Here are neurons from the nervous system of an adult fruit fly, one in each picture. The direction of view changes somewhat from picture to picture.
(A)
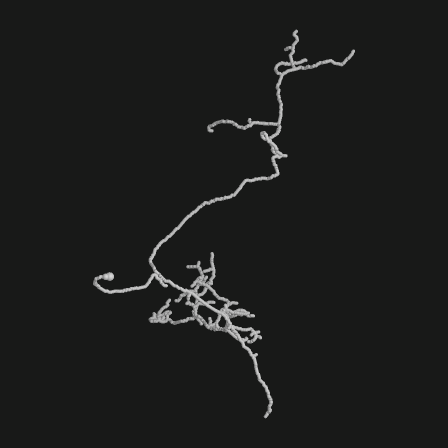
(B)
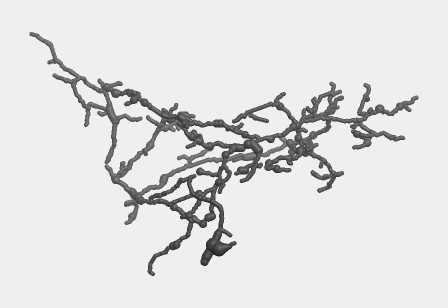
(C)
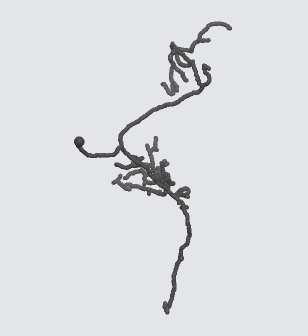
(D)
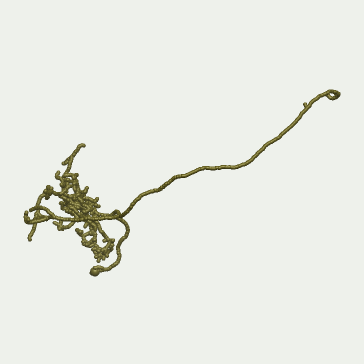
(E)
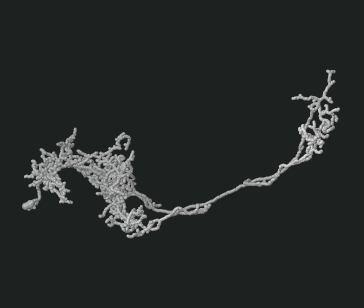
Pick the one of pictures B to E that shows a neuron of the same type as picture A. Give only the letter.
C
